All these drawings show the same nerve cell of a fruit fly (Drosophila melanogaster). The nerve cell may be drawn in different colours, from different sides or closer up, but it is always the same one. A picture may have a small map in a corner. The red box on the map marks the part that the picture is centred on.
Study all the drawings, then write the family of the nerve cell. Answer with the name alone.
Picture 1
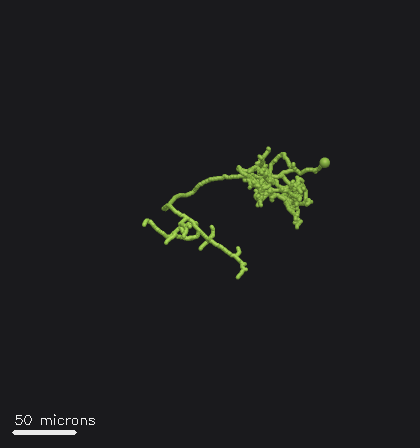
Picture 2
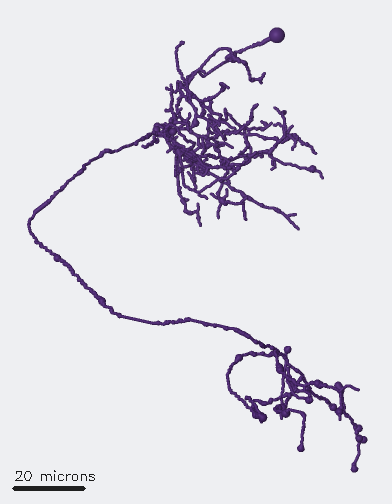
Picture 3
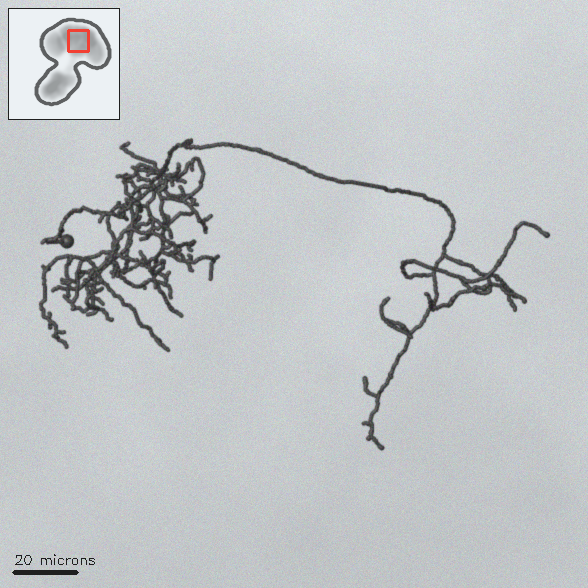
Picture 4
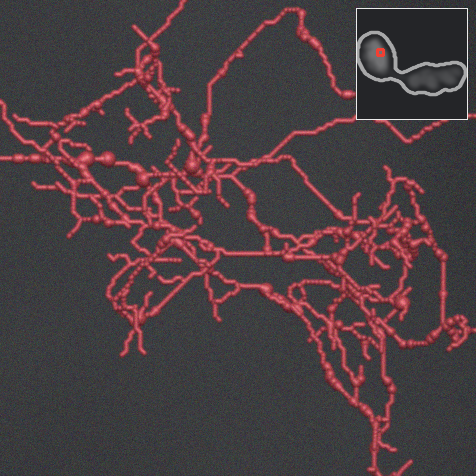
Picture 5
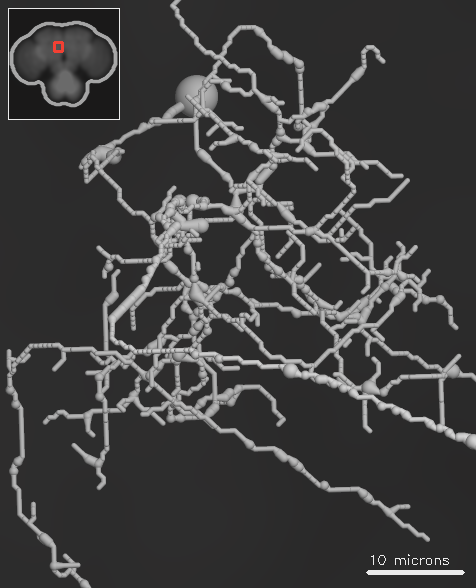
hemilineage DM5_central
